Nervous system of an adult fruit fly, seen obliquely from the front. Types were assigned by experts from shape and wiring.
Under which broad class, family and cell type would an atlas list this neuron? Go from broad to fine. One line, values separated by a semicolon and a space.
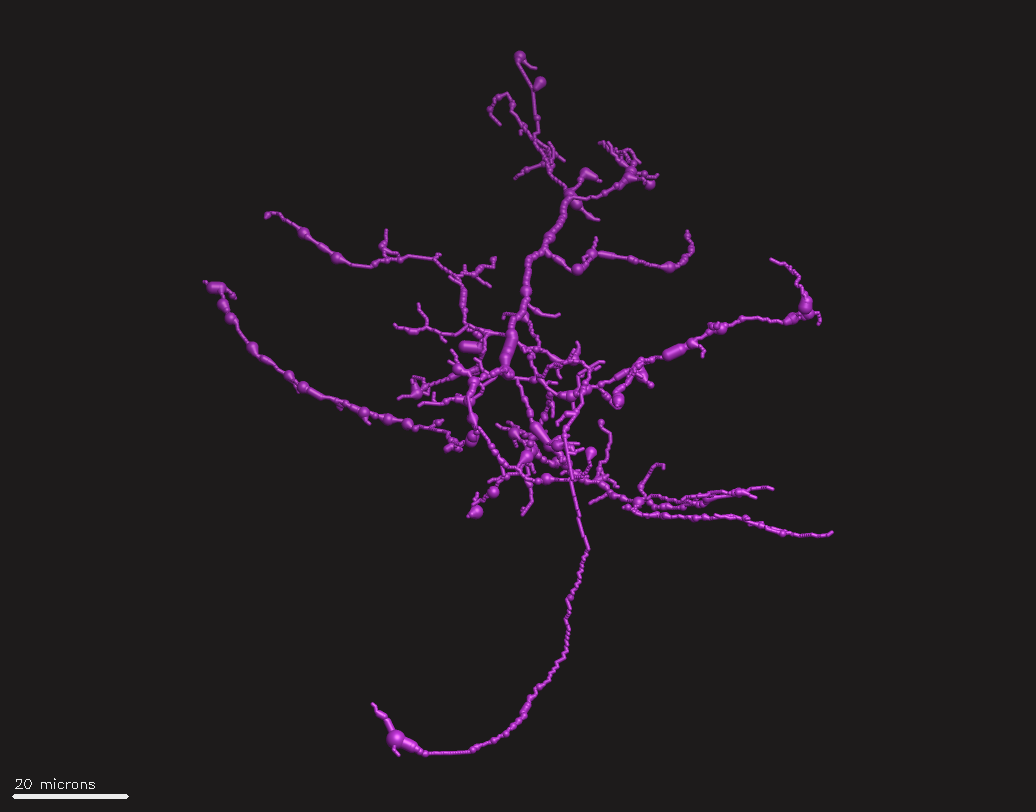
nerve-cord intrinsic neuron; hemilineage 03B; IN03B080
